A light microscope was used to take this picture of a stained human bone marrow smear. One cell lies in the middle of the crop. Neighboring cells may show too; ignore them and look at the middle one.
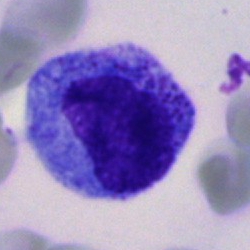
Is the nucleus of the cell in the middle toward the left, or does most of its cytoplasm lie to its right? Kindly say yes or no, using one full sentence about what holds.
No, on the right side of the cell lies its nucleus.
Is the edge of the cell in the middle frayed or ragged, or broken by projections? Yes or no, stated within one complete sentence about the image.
No, no projections, blebs or ragged parts break the cell's outline.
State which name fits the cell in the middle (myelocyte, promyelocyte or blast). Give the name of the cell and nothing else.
promyelocyte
